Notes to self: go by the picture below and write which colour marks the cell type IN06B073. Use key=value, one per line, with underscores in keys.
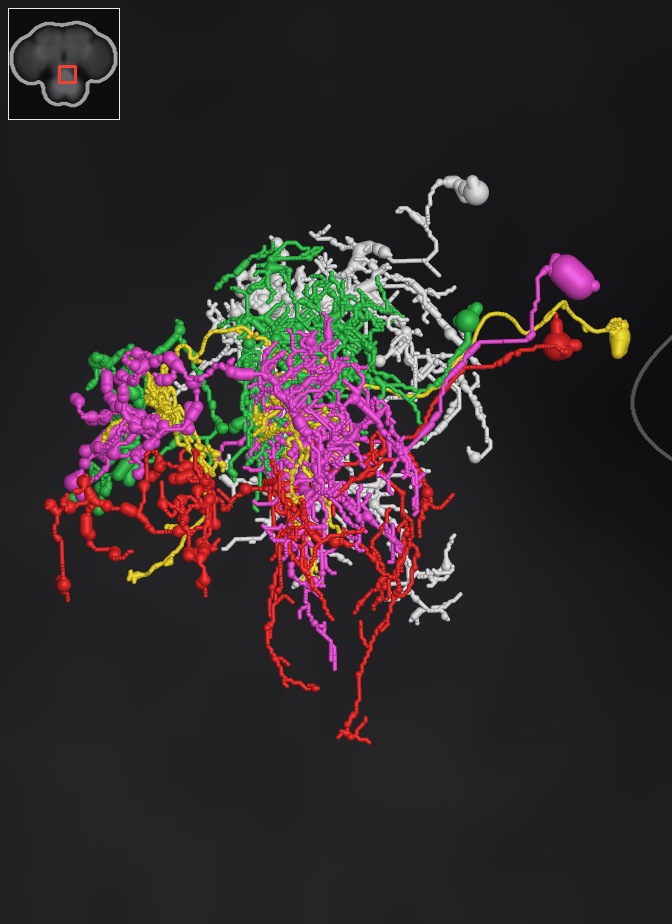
colour=green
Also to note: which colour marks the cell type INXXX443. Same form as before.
colour=red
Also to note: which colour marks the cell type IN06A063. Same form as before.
colour=magenta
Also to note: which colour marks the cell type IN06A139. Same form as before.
colour=yellow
